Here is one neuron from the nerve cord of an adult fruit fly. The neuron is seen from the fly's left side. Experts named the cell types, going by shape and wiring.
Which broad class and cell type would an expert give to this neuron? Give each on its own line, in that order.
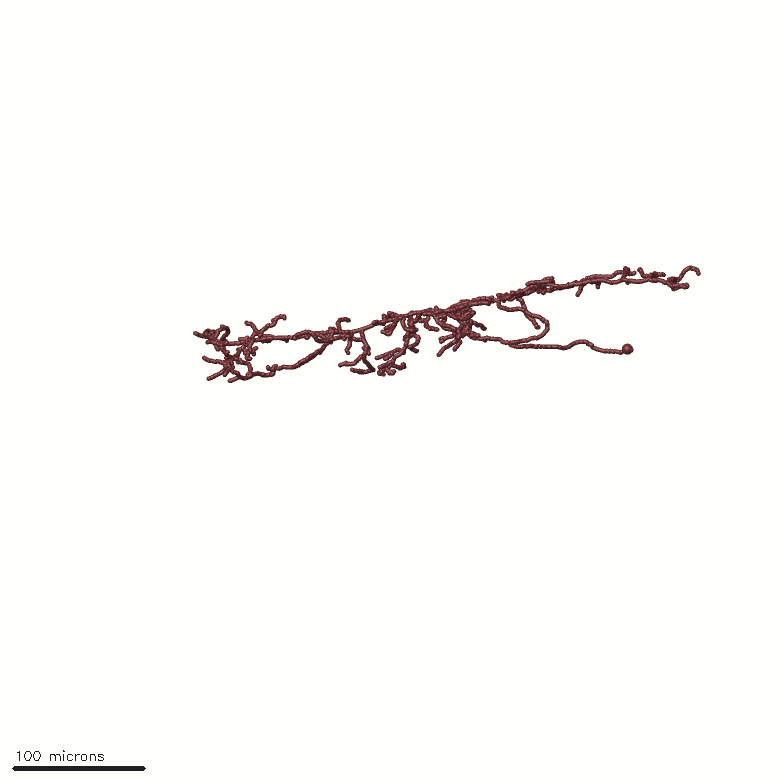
nerve-cord intrinsic neuron
INXXX193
